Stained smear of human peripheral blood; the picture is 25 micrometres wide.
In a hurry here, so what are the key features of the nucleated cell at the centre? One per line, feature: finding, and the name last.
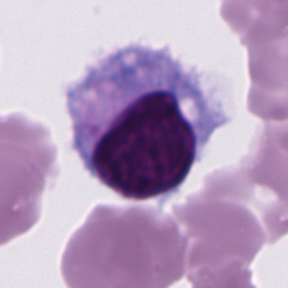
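Outline: ragged, fringed with many fine hair-like projections
Size: about 14 micrometres across
Nucleus: single rounded mass, no lobes
Nuclear position: toward bottom of cell
Nuclear area: about 50% of cell
Chromatin: dark purple, densely clumped
Vacuole: one, clear, in cytoplasm just beside upper right of nucleus
Name: hairy cell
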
